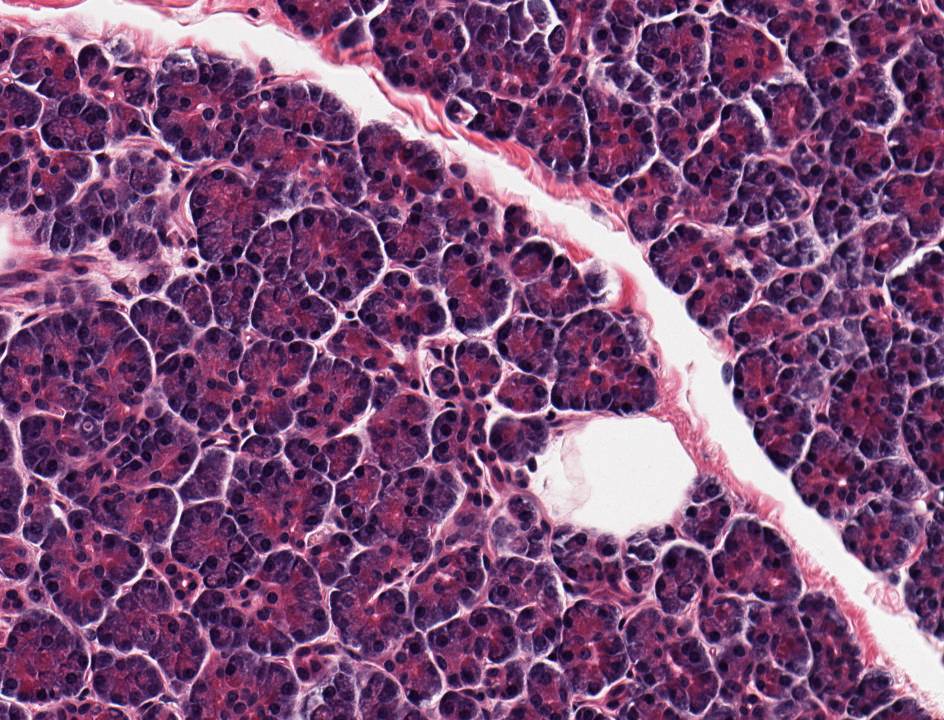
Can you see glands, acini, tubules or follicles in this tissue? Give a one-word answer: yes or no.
Yes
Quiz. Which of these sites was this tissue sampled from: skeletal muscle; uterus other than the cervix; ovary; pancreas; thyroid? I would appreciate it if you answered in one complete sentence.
The sample of tissue came from the pancreas.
